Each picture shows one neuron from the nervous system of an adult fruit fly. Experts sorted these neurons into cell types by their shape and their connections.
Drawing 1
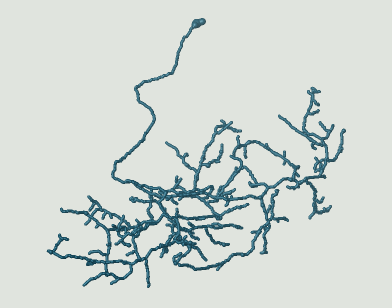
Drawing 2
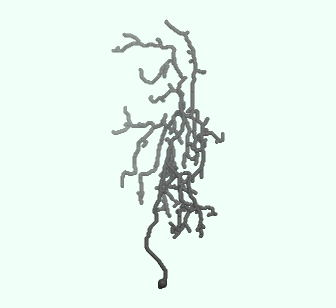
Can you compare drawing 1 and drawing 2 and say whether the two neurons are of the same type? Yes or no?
yes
